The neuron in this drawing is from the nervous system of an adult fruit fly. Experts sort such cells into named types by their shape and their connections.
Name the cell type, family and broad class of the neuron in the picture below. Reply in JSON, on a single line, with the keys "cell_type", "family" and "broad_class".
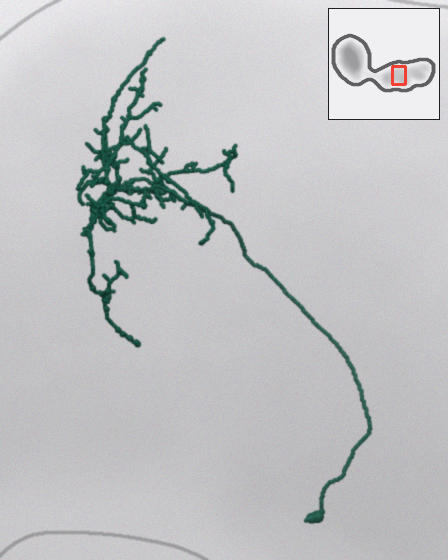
{"cell_type": "IN06B079", "family": "hemilineage 06B", "broad_class": "nerve-cord intrinsic neuron"}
